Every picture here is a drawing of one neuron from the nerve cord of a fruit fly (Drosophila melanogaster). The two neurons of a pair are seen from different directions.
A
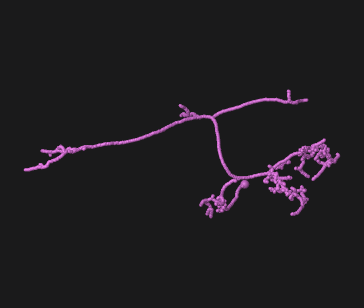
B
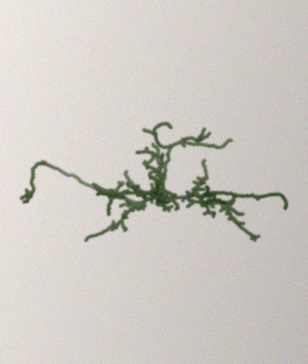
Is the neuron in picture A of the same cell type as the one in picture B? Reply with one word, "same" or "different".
different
